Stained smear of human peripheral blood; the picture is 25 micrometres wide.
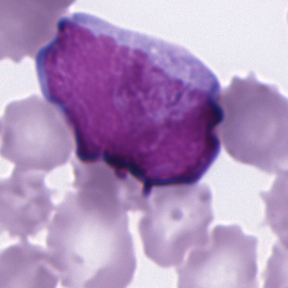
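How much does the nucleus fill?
Most of the cell.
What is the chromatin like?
Finely stippled, evenly spread, no coarse dark clumps.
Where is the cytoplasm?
Mainly a scant pale blue crescent along the upper edge; elsewhere a thin darker blue rim.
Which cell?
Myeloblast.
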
